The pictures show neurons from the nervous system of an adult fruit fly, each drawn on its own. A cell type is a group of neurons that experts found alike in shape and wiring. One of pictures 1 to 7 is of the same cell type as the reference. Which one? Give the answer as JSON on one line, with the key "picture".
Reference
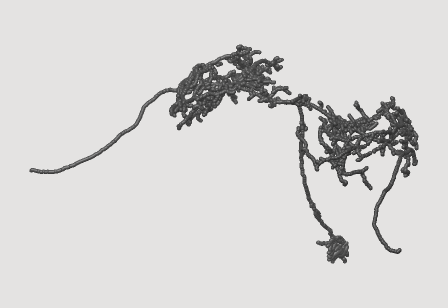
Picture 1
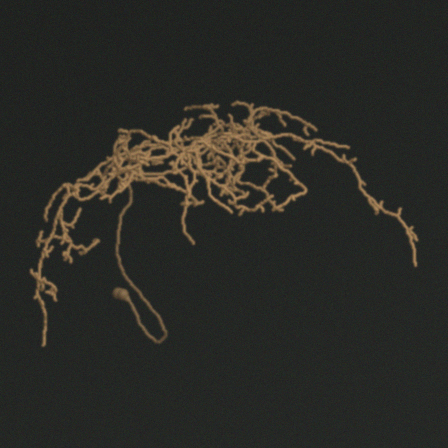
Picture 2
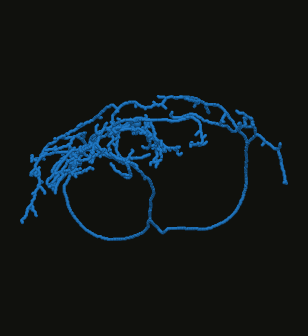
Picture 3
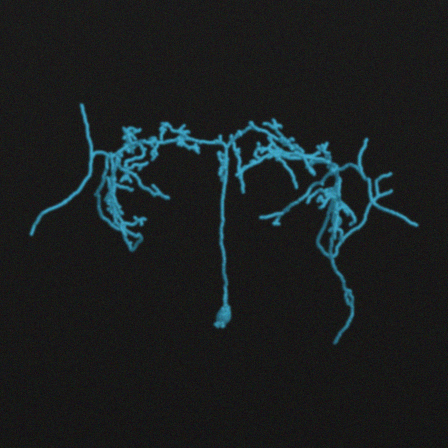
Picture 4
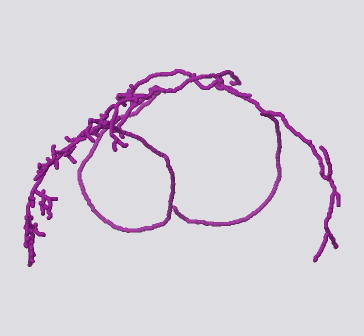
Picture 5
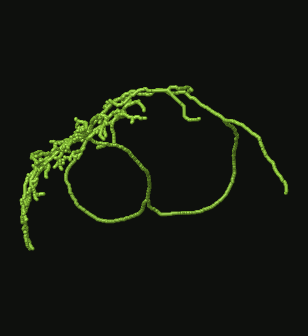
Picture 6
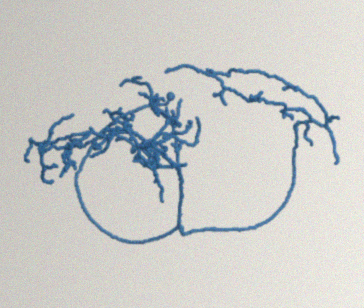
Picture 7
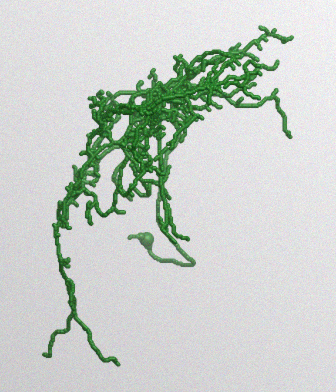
{"picture": 3}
